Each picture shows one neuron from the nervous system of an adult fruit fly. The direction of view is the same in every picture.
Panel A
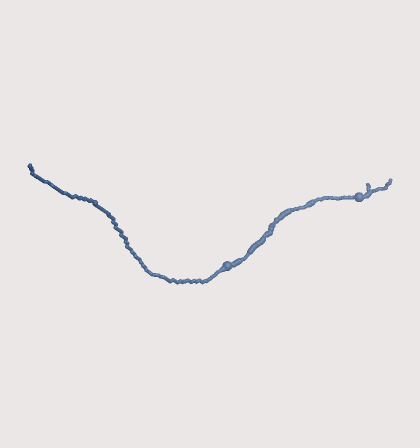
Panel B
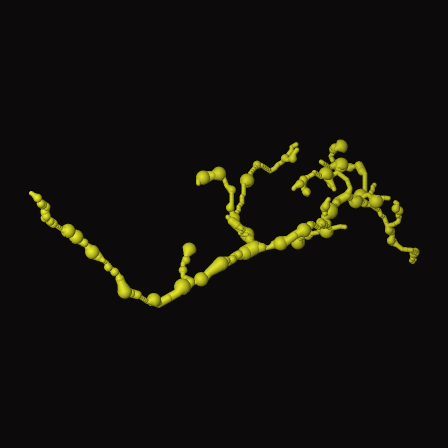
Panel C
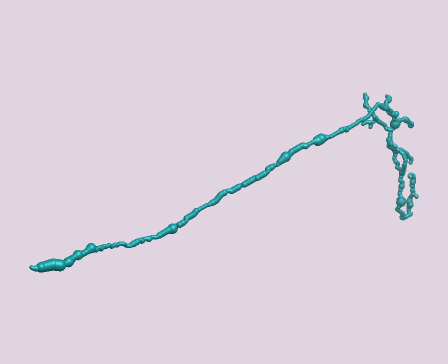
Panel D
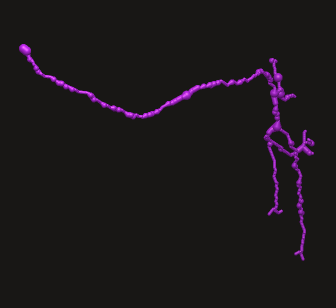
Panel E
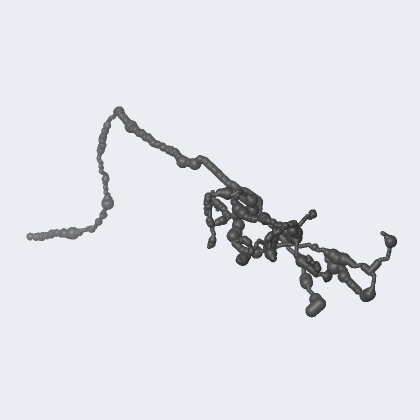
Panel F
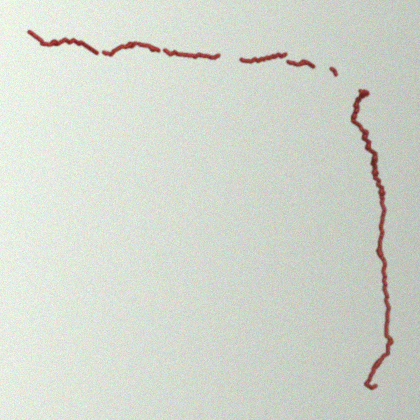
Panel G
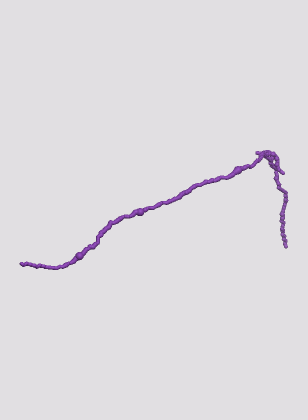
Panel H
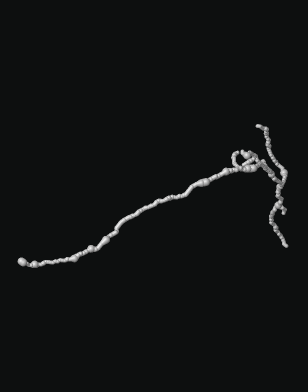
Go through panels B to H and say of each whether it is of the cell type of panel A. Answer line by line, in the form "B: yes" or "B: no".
B: no
C: no
D: no
E: no
F: no
G: no
H: no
